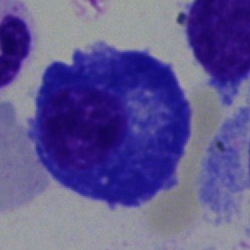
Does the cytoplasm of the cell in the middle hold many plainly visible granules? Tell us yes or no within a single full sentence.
No, there is no granule to be seen in the cell's cytoplasm.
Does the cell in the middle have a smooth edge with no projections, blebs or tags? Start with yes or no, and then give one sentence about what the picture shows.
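No. The cell is roughly round, with small irregular bumps along its top edge.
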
